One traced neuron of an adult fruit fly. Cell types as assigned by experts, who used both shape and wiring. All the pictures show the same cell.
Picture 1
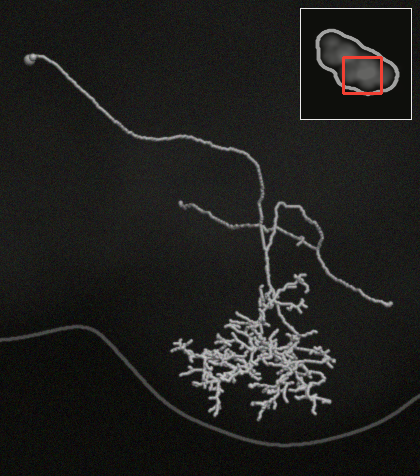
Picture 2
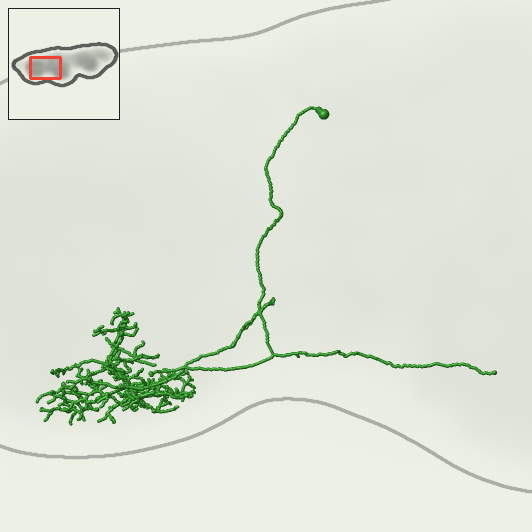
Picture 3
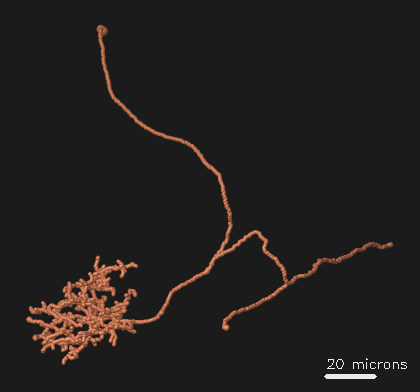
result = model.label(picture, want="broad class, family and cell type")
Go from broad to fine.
nerve-cord intrinsic neuron; hemilineage 23B; IN23B089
